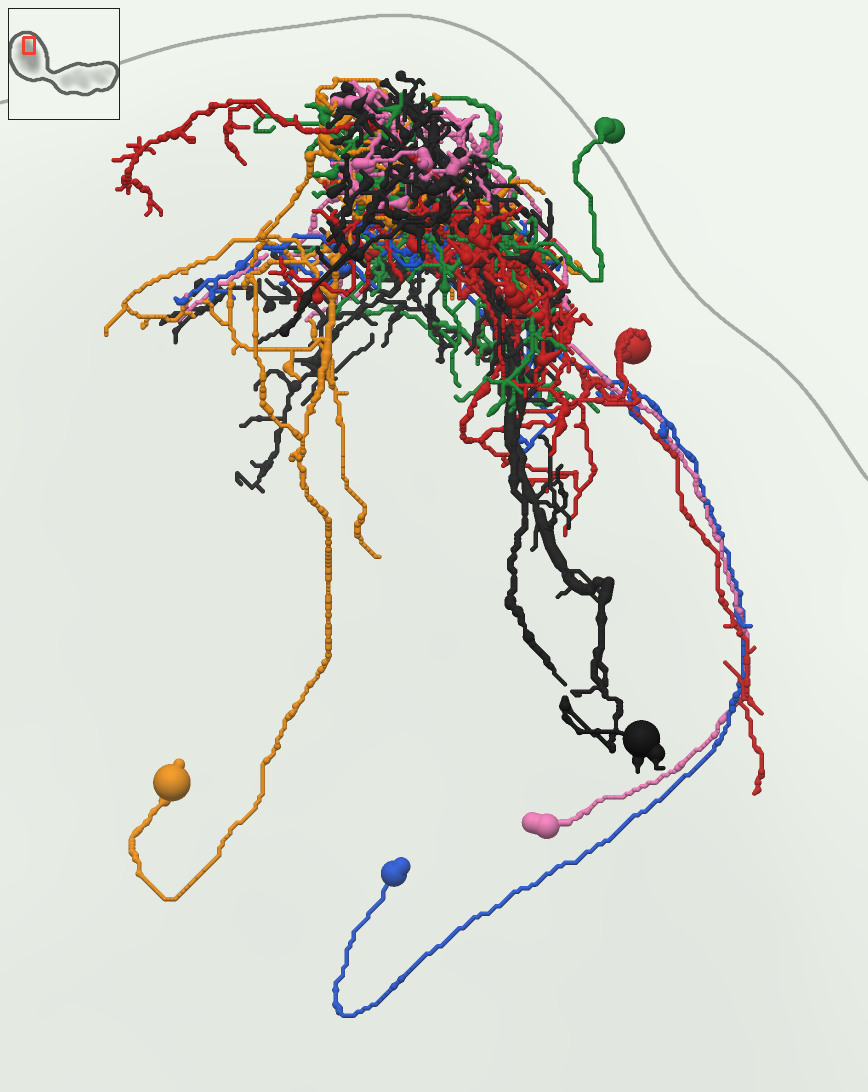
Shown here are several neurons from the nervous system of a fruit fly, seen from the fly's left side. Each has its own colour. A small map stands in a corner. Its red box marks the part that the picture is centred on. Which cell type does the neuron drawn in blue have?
CB1249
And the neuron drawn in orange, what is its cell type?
CB1608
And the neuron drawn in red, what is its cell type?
SLP257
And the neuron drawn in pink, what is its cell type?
CB1178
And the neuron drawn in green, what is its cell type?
CB1281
